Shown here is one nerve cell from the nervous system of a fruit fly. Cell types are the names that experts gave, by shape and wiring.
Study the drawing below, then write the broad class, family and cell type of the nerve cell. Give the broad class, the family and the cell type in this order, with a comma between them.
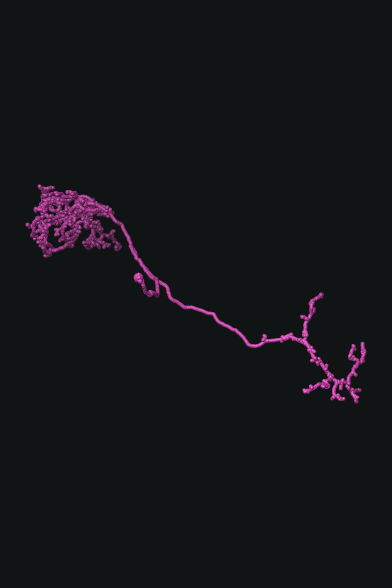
visual projection neuron, LC, LC31b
